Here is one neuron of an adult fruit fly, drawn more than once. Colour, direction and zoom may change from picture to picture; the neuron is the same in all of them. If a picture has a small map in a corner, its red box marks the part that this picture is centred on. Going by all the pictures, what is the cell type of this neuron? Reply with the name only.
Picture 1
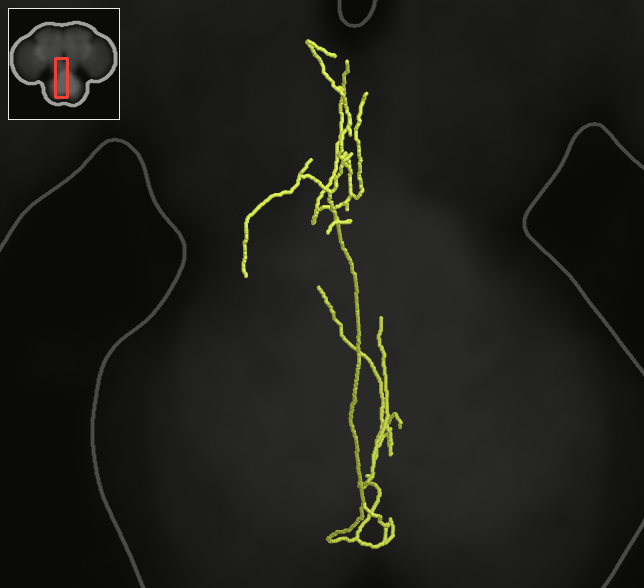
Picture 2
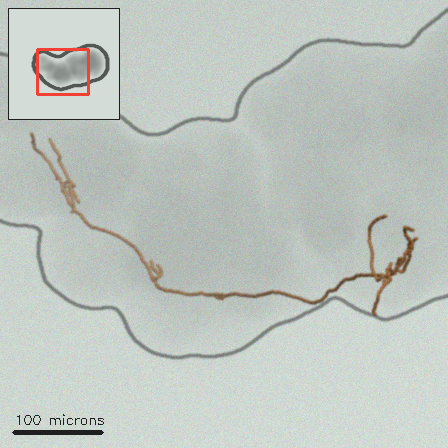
LN-DN2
